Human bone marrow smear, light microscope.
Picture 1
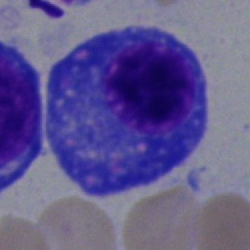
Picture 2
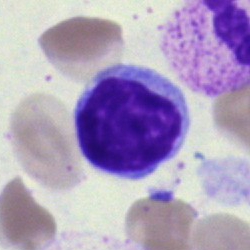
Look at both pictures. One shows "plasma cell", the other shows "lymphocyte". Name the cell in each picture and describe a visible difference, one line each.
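Picture 1 – plasma cell. The cytoplasm is abundant and stains a deep blue.
Picture 2 – lymphocyte. The cytoplasm forms only a thin rim around the nucleus.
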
